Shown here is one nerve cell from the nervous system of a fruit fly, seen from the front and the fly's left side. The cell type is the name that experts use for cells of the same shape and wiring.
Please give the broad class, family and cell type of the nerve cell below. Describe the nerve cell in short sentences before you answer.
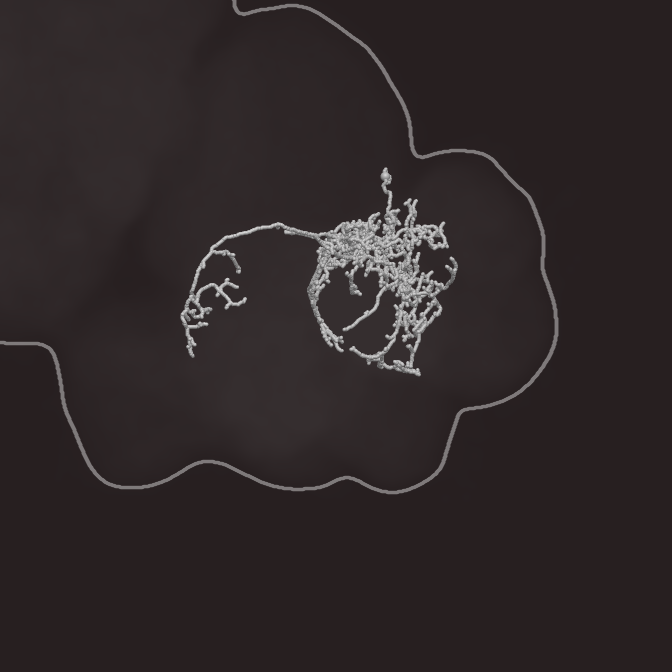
Its cell body lies at the top of the picture. In this view it is wider than it is tall. It is a nerve-cord intrinsic neuron. The family is hemilineage 12A. It is of cell type IN12A009.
